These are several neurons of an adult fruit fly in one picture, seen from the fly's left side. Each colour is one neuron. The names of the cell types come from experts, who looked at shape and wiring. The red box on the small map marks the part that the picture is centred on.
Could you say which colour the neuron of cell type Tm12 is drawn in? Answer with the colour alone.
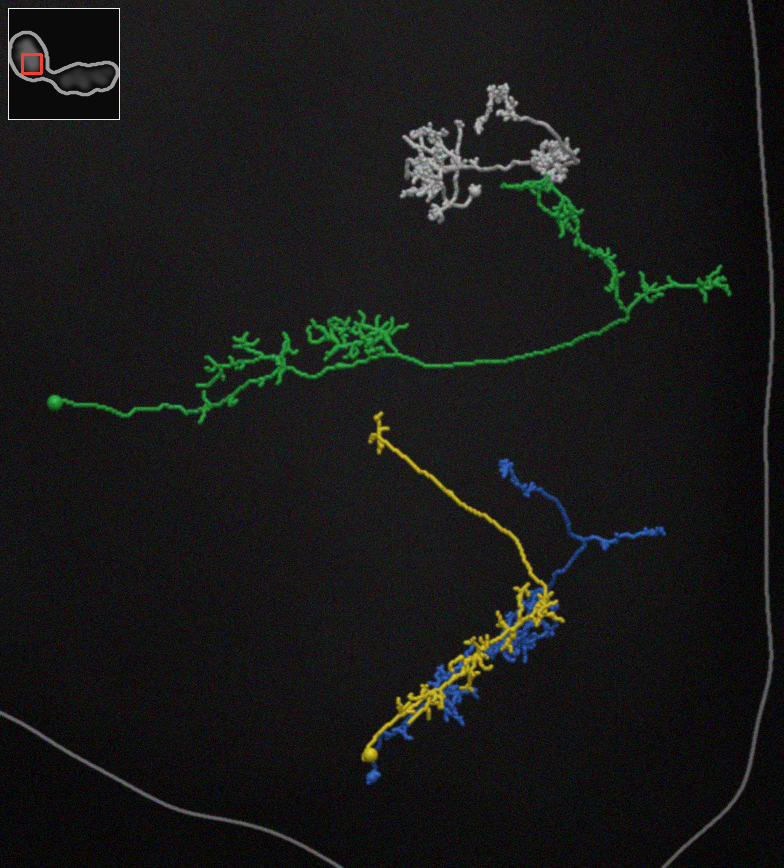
yellow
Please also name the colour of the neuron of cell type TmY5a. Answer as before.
green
